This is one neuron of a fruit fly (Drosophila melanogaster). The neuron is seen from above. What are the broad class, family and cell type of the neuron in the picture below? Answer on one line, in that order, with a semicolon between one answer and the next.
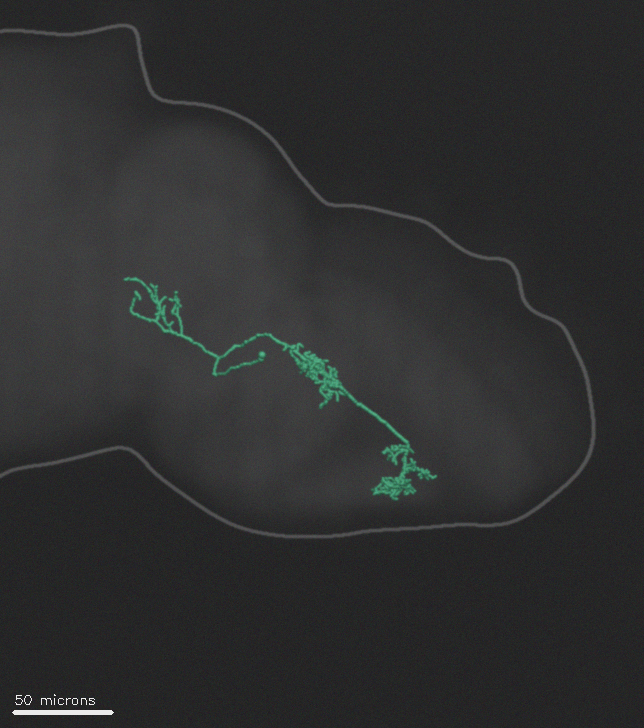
visual projection neuron; hemilineage VPNd1; LPLC2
